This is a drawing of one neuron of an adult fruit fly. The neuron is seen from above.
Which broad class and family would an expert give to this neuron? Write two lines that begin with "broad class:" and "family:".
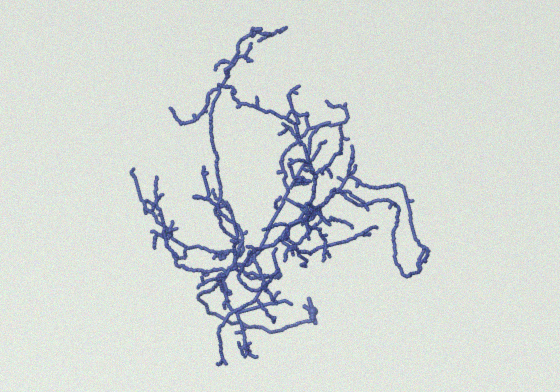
broad class: nerve-cord intrinsic neuron
family: hemilineage 04B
